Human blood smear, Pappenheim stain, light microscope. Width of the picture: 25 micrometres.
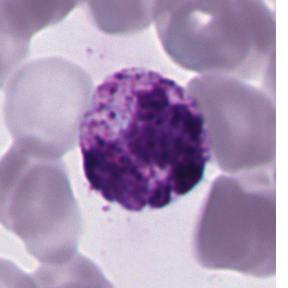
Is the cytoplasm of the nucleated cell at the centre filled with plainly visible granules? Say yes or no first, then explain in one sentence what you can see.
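Yes. Coarse dark purple granules crowd over most of the cell.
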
